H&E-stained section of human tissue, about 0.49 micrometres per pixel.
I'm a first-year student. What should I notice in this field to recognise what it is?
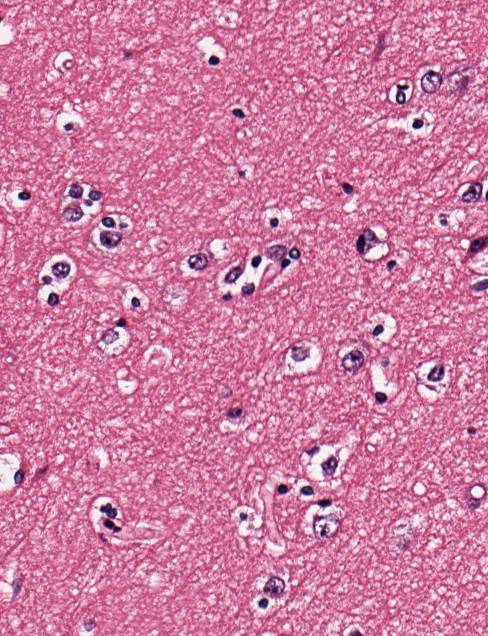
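Cerebral cortex is what I take this to be. The cells are scattered singly and in small clusters over an unbroken pink background, with no organised arrangement. That background is a fine fibrillary meshwork, dotted with many tiny clear vacuoles.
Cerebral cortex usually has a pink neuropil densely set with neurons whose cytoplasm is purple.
Here the neurons carry a modest rim of pale purplish cytoplasm around the nucleus.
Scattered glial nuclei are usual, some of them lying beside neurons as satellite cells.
Small dark round nuclei do often sit close against the neuron edges.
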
